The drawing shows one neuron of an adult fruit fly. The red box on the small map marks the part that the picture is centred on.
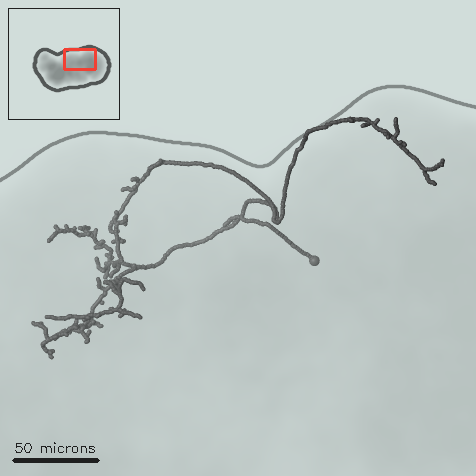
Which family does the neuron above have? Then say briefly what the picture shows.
Its family is hemilineage SMPad1. It is a central-brain intrinsic neuron. By the scale bar it is about 250 microns wide in this view. As drawn here it is wider than it is tall.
